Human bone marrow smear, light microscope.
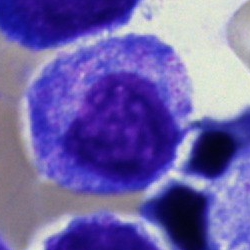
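Promyelocyte. Nucleus off-centre toward the lower right. Cytoplasm blue, rim widest on the upper-left side, with fine pinkish-purple granules scattered through it.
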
